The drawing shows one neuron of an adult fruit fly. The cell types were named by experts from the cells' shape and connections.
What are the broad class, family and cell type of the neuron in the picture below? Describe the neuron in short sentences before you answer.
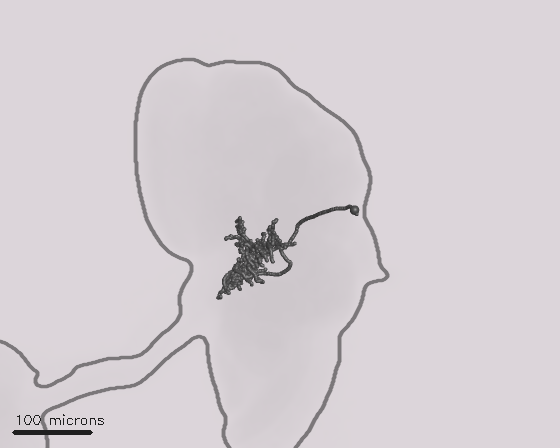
By the scale bar it is about 180 microns wide in this view. As drawn here it is wider than it is tall. Its broad class is central-brain intrinsic neuron. Its family is hemilineage AOTUv1_ventral. The cell type is PS029.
